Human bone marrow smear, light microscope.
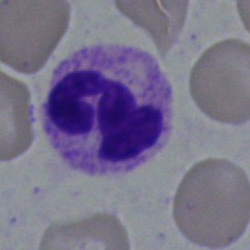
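Segmented neutrophil, the cell in the middle of this bone marrow smear. Notice its round, smooth outline. Its chromatin is dense and stains dark purple. Around it lies plentiful pale lilac cytoplasm, filled with fine purple granules.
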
